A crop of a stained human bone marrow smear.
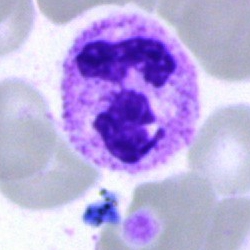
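Segmented neutrophil: the central cell of a stained human bone marrow smear under the light microscope. The nucleus is split into two dark masses, one above the other, with dense, clumped, deep purple chromatin. No nucleoli are visible, and the cytoplasm shows no vacuoles.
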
